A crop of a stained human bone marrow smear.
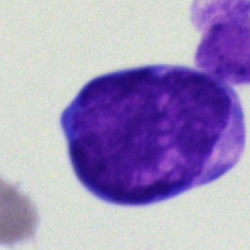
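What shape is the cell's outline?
Rounded-oval and mostly smooth, with a small rounded bulge projecting from the left edge.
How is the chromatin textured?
Finely textured rather than coarsely clumped.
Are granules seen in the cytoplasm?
No distinct granules are seen.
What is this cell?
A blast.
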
